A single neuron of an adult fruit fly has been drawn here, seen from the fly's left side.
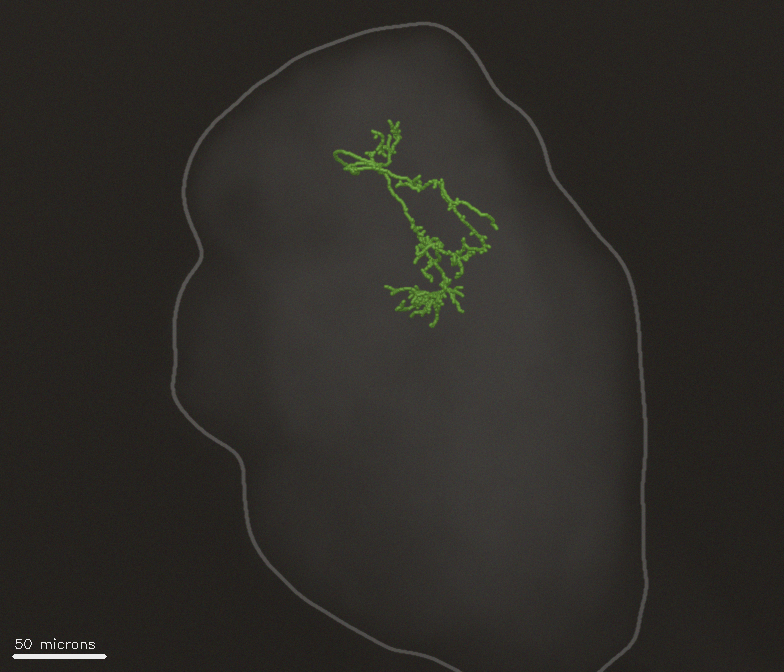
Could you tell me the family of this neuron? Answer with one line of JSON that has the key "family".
{"family": "hemilineage SLPad1_anterior"}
